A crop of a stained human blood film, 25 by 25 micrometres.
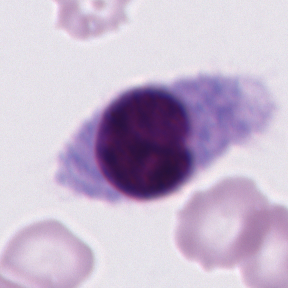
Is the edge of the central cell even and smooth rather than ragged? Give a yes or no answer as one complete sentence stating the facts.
No, there is a ragged or frayed outline, or projections, blebs or tags, on this cell.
